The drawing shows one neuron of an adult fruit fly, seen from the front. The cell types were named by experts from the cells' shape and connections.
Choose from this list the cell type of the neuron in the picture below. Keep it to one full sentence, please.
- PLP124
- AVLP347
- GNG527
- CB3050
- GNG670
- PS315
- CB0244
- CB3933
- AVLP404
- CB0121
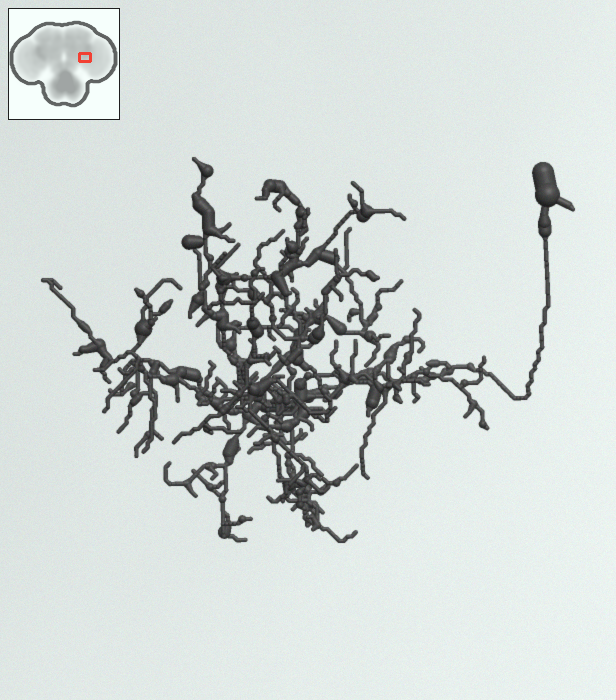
On the level of cell type, this neuron is CB3933.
